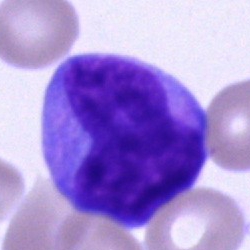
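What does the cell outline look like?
Smooth, without surface projections.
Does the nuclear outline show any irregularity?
Yes: a V-shaped notch on its left side.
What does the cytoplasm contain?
Neither visible granules nor vacuoles.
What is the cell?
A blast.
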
